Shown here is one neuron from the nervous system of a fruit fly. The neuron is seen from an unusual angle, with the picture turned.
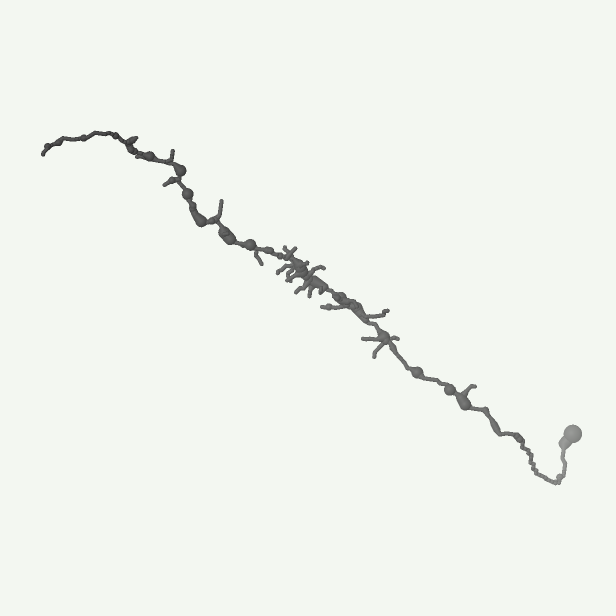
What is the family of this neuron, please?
Dm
